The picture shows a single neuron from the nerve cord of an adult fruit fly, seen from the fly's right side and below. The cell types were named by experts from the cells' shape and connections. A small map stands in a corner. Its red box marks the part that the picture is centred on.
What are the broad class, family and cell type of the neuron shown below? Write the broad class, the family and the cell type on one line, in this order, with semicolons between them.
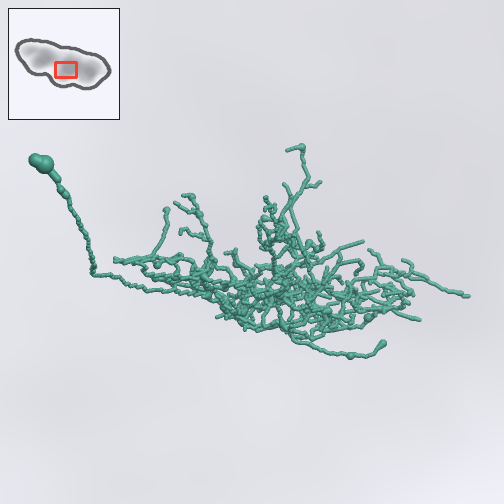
nerve-cord intrinsic neuron; hemilineage 01B; IN01B078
